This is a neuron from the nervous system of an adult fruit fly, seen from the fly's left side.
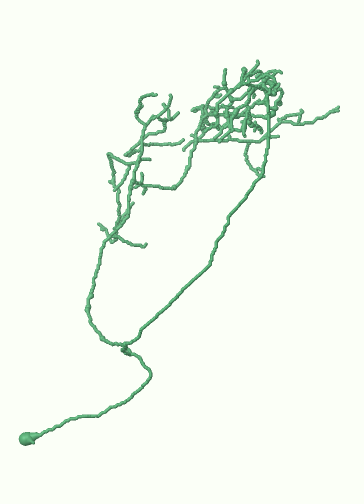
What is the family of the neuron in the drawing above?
hemilineage CREl1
